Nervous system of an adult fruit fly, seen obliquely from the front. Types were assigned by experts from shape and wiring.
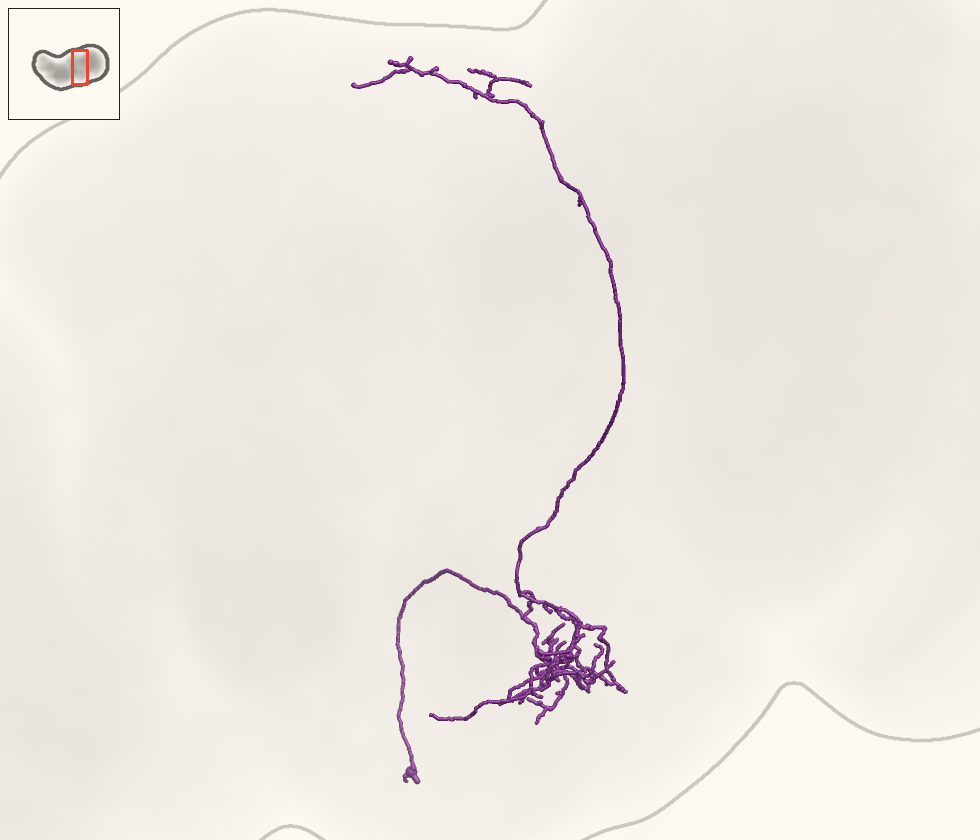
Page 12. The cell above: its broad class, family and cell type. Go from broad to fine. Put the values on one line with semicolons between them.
central-brain intrinsic neuron; hemilineage LB5; PRW025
